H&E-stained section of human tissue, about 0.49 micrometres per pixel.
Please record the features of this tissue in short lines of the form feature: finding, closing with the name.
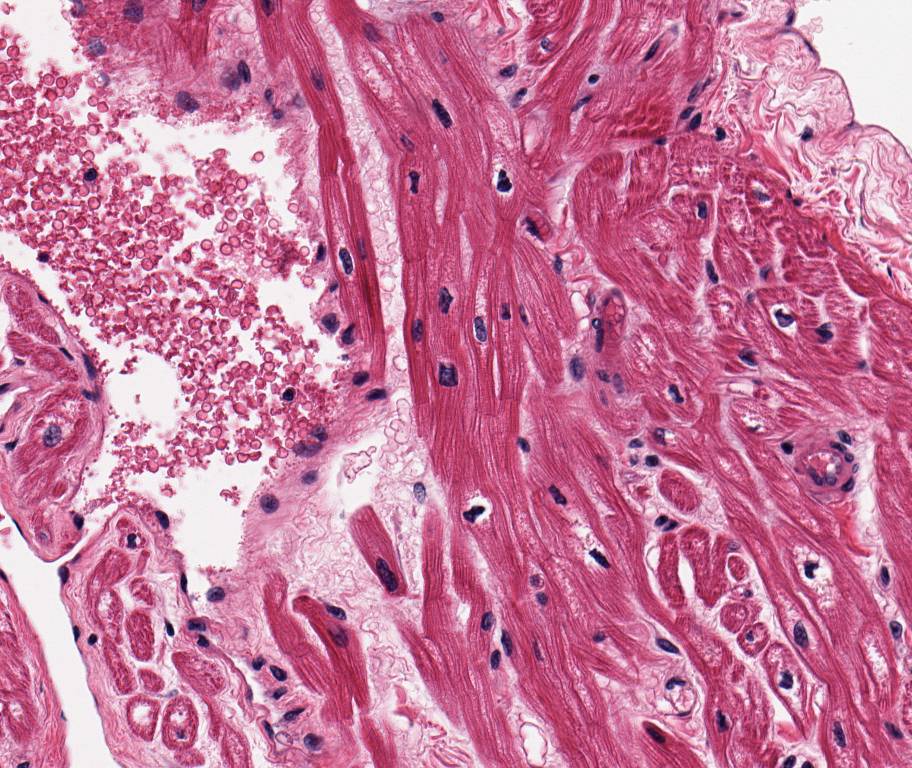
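Fibres: bundles of muscle fibres running lengthwise, top towards bottom
Centre: fibres branch and join neighbouring fibres
Nuclei: several with a pale clear zone in the cytoplasm beside them
Fat: no fat cells anywhere in the field
Name: atrial appendage of the heart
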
